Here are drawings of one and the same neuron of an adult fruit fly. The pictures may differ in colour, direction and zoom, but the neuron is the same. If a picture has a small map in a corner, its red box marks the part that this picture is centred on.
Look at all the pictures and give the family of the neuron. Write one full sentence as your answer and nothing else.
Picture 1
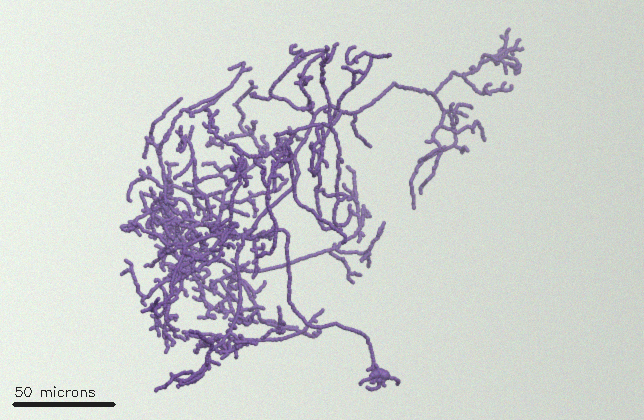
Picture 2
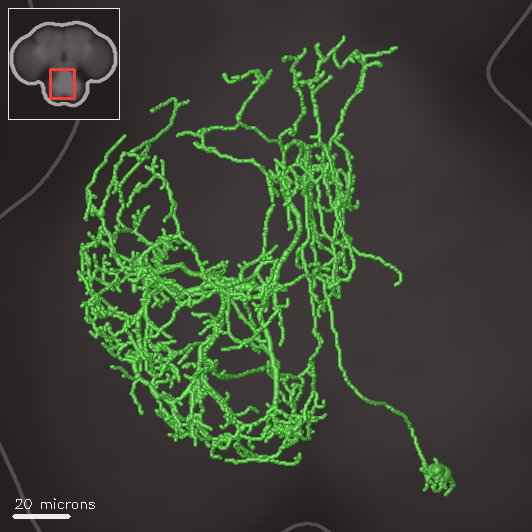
As for family, the neuron falls under hemilineage 10B.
